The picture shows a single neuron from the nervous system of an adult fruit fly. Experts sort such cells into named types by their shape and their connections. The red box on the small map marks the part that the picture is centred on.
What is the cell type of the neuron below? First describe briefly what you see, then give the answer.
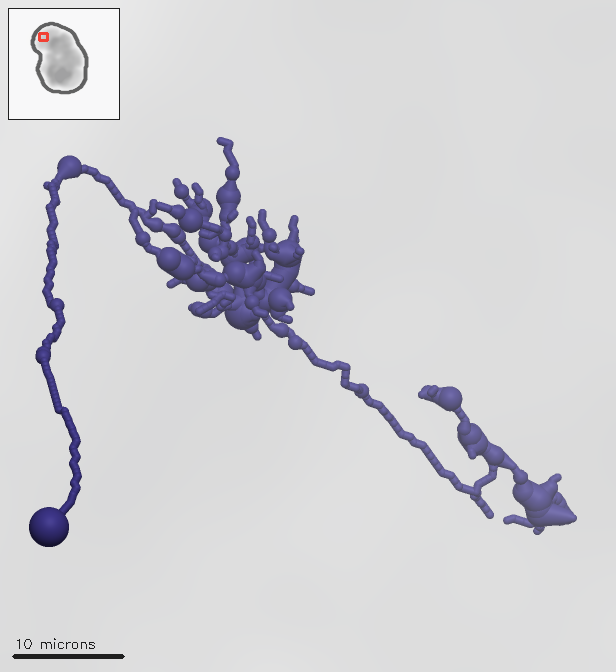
Its cell body lies at the lower left of the picture. From left to right in the picture it spans about 50 microns. It is an optic-lobe intrinsic neuron. It is of cell type Mi9.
